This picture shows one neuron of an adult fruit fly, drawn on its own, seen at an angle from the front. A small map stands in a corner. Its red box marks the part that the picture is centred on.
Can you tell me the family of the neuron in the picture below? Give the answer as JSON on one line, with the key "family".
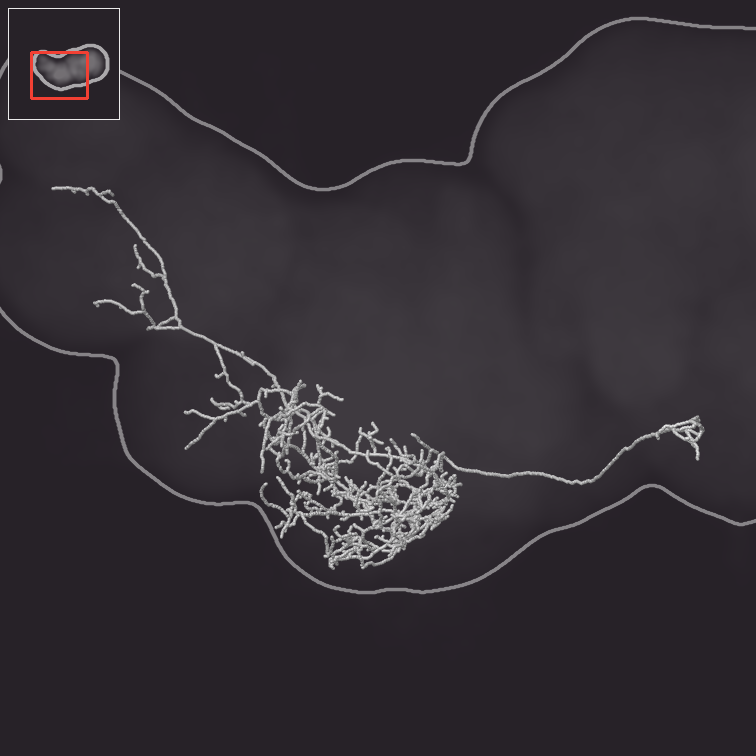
{"family": "hemilineage 04B"}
